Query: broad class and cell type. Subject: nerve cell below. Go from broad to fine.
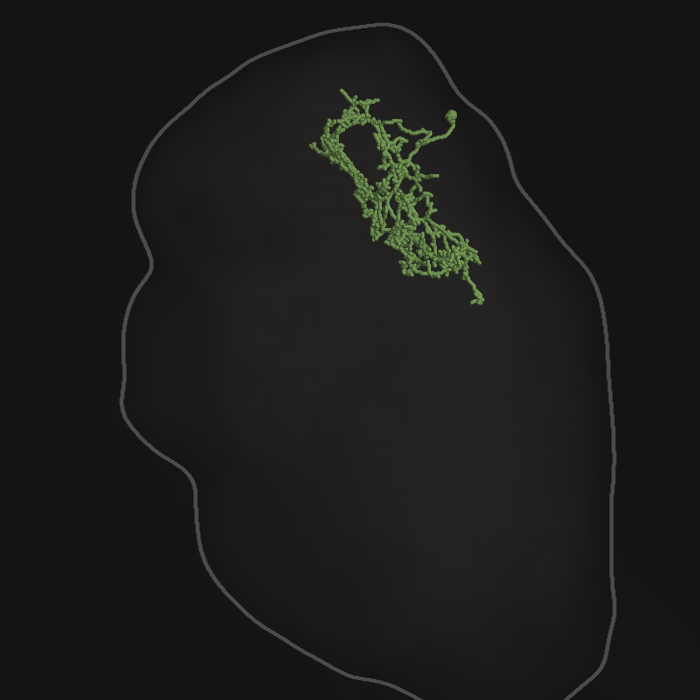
central-brain intrinsic neuron; SLP248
